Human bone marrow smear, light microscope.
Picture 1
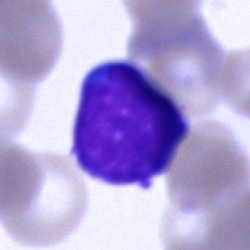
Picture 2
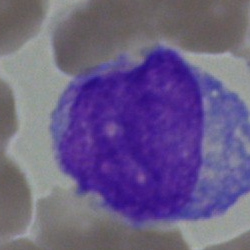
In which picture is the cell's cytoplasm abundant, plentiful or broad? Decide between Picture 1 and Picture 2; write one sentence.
Picture 2 shows a cell with plenty of cytoplasm around its nucleus.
